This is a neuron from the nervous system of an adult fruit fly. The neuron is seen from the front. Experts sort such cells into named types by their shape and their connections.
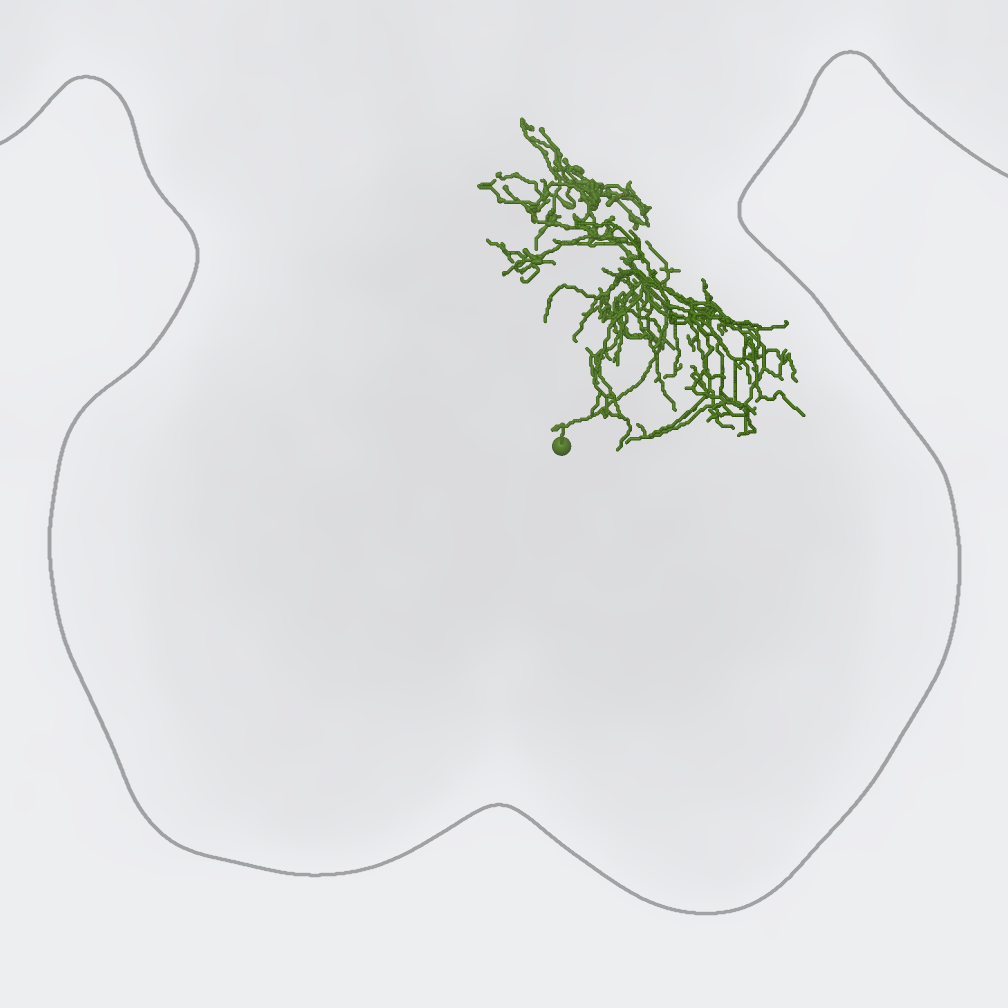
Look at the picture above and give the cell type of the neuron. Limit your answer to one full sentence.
The cell type for the neuron is INXXX193.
